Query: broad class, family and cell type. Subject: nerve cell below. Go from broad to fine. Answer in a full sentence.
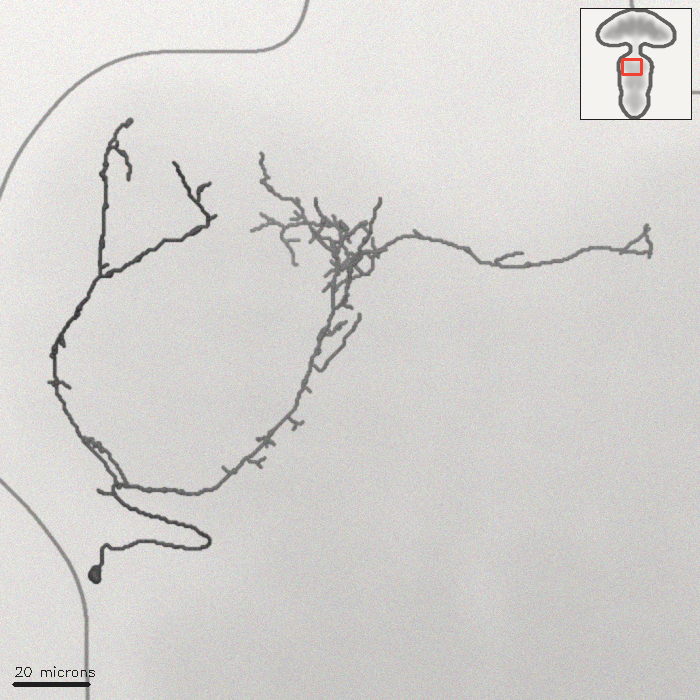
A nerve-cord intrinsic neuron of hemilineage 03A, type IN03A094.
